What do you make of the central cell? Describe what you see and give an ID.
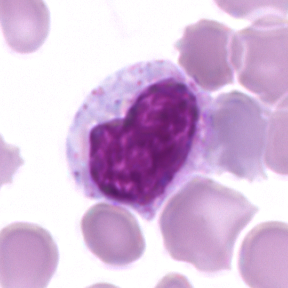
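You'll notice the outline is roughly round, with a smooth edge. There's a notch on the upper-left side of the nucleus, and the nucleus sits toward the right side of the cell. The cytoplasm is pale greyish-blue. That's a metamyelocyte.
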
